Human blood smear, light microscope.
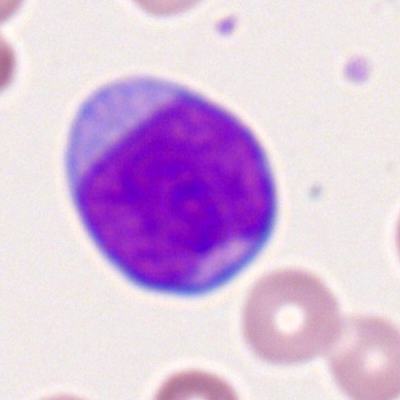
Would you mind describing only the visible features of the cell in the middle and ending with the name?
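Smooth, oval outline on this one. The cytoplasm is widest as a crescent on the upper-left side, and it's pale blue. The chromatin is fine and evenly spread, not coarsely clumped. It's a myeloblast.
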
